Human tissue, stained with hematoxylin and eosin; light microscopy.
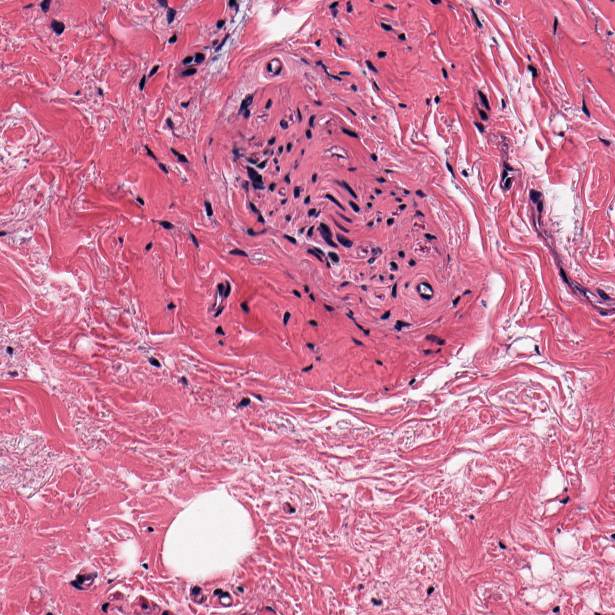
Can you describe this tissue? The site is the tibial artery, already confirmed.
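Dense pink collagen in thick wavy bundles, varied directions, makes up most of the field. Upper centre: rounded, fairly well-bounded cluster of spindle cells, nuclei wavy and elongated, packed more closely than in surrounding collagen. Collagen outside cluster: only scattered small, dark, slender nuclei.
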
